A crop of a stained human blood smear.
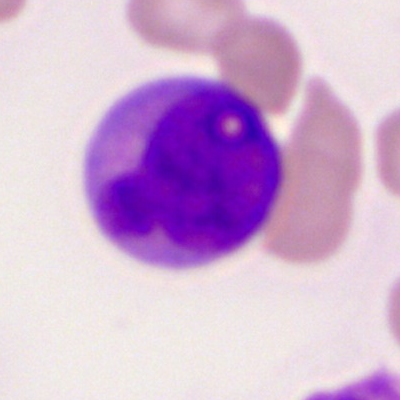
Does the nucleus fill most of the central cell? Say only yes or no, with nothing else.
Yes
